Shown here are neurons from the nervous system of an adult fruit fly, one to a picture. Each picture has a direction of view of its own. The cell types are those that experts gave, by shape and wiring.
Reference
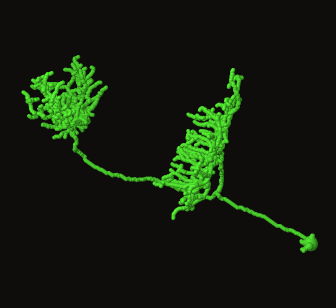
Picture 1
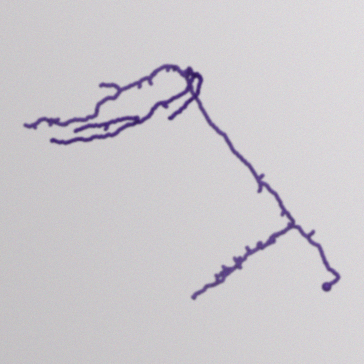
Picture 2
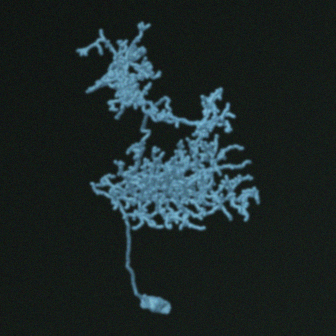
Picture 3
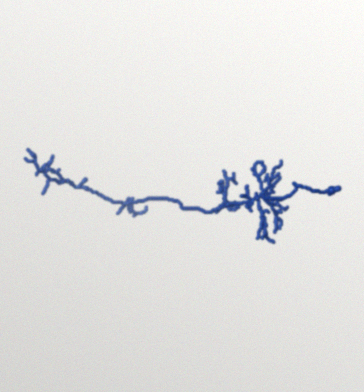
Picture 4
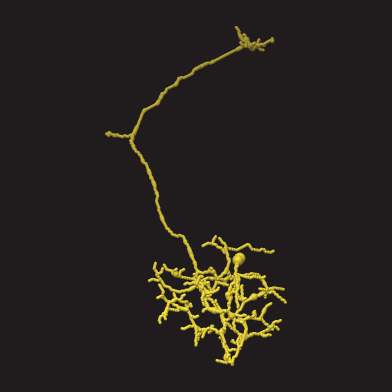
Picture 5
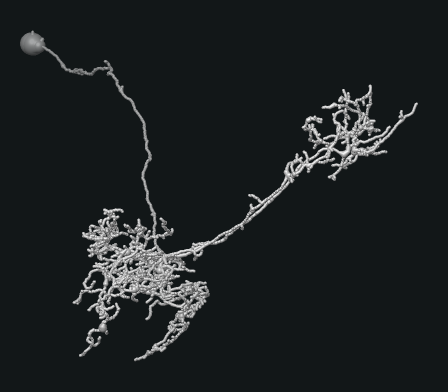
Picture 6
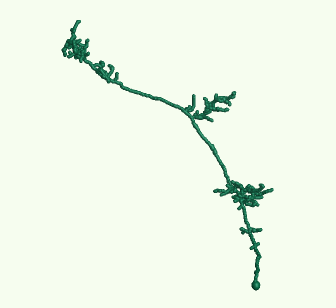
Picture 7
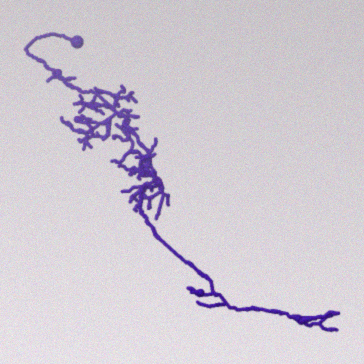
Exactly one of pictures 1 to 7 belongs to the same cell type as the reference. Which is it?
2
